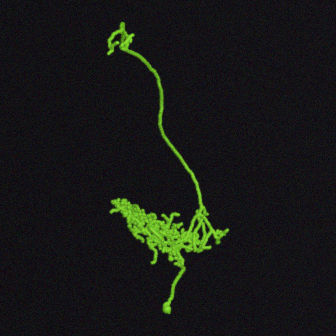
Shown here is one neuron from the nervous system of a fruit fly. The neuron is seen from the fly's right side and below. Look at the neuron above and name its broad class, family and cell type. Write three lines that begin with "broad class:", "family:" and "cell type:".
broad class: central-brain intrinsic neuron
family: hemilineage VLPl&p1_lateral
cell type: AVLP325_b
